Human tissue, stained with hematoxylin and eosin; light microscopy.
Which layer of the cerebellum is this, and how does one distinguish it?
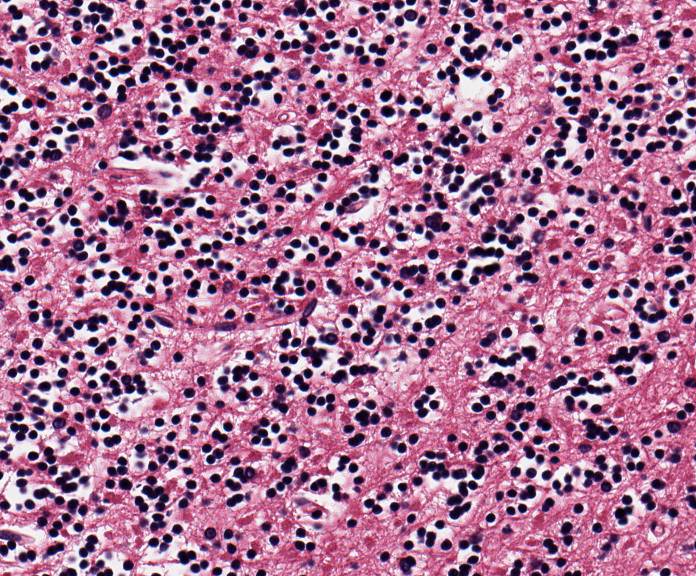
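Granular layer: first, small cells crowd the whole field in a diffuse sheet without glands, tubules or other organised units. Second, most nuclei are small, round and densely dark-staining, closely alike in size and shape, and many sit within a clear, unstained space. Third, a pink, finely fibrillary matrix lies between cells.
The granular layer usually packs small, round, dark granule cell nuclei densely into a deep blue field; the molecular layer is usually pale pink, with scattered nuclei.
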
